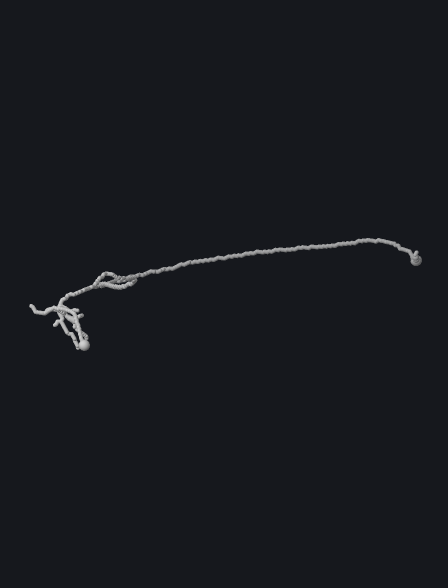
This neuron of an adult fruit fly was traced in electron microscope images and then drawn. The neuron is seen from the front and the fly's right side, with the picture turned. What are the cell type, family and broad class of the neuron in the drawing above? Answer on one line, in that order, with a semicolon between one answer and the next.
Tm9; Tm; optic-lobe intrinsic neuron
